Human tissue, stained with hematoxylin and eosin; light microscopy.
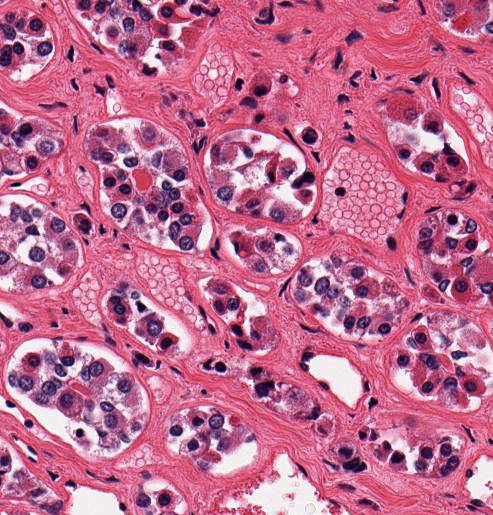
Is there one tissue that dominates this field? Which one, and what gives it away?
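Pars distalis of the pituitary, in many rounded to oval cell nests separated by bands of pink fibrous tissue. Scattered among nest cells: some with bright, deeply eosinophilic cytoplasm.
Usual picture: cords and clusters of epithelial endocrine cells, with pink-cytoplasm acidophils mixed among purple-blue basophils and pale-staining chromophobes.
Between nests: dense pink collagen, wavy fibres, sparse spindle-shaped nuclei. Between some nests, notably upper middle and centre right: patches of many small clear round vacuoles, honeycomb arrangement.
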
